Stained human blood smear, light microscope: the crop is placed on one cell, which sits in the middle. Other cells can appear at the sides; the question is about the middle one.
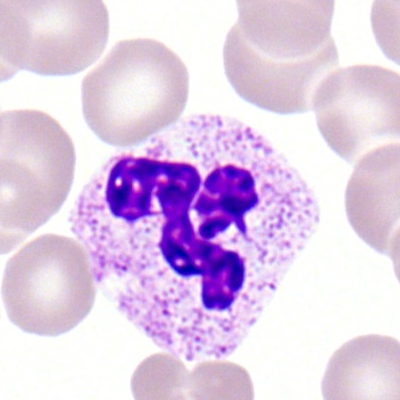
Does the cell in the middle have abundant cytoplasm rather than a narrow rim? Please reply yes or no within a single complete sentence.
Yes, the cytoplasm forms a broad area around its nucleus.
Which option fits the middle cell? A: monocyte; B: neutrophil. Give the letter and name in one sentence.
The correct option, B, names the middle cell as a neutrophil.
